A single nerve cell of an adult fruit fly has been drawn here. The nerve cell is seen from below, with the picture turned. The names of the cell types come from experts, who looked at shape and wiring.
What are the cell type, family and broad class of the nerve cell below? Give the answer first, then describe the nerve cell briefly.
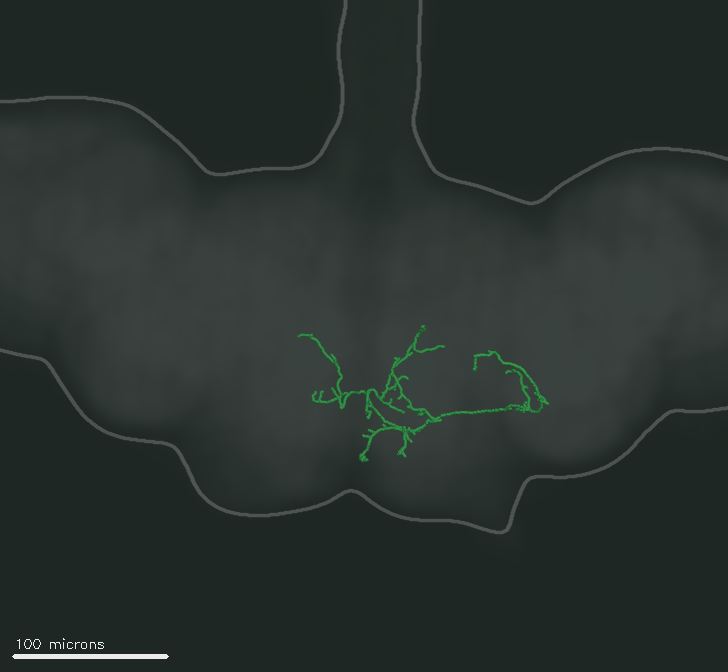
It is of cell type SMP105_a. The family is hemilineage SMPad1. Its broad class is central-brain intrinsic neuron. It lies in the brain. By the scale bar it is about 160 microns wide in this view.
